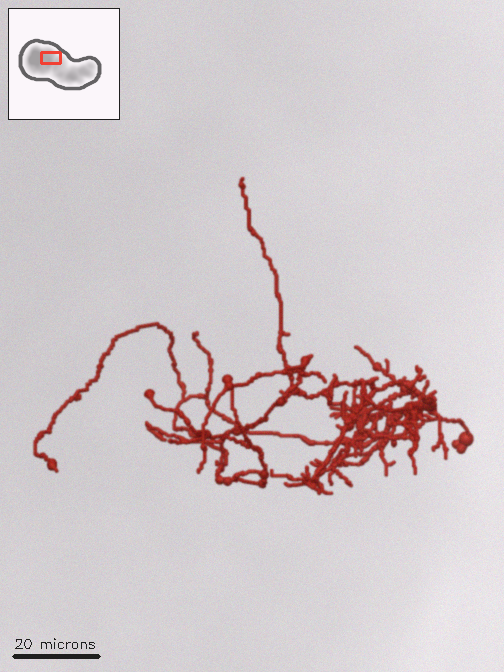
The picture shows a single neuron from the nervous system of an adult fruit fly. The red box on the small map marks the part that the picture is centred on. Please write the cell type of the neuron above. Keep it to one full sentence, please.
This neuron is classified under the cell type AVLP519.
